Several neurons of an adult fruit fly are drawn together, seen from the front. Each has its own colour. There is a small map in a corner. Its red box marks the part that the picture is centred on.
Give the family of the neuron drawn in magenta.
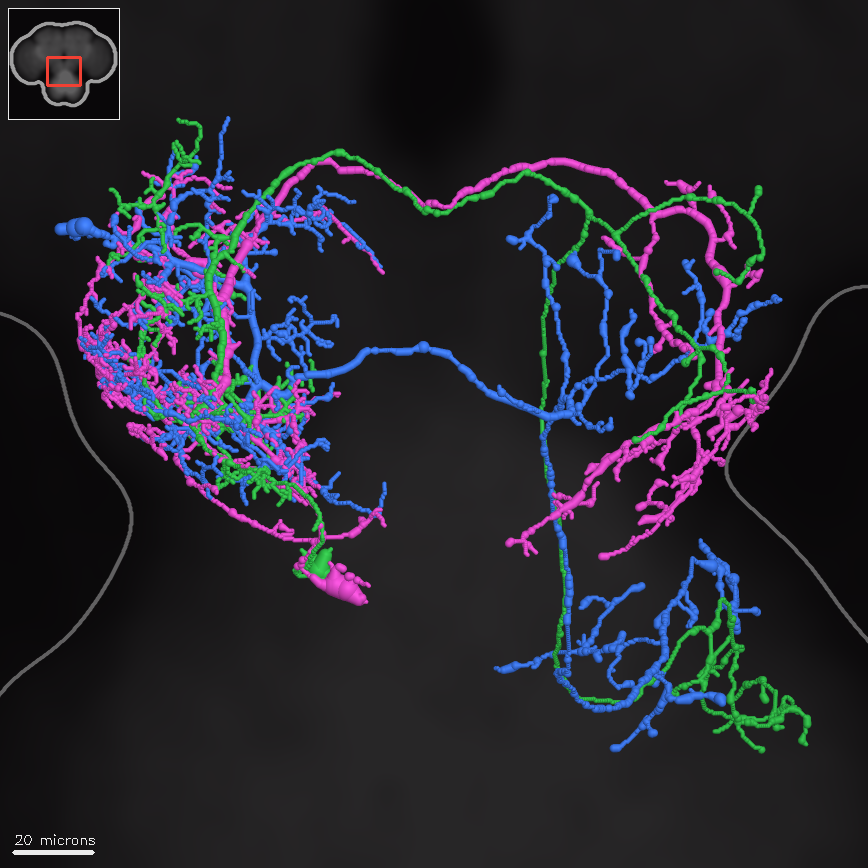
hemilineage 14B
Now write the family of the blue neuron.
DNg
